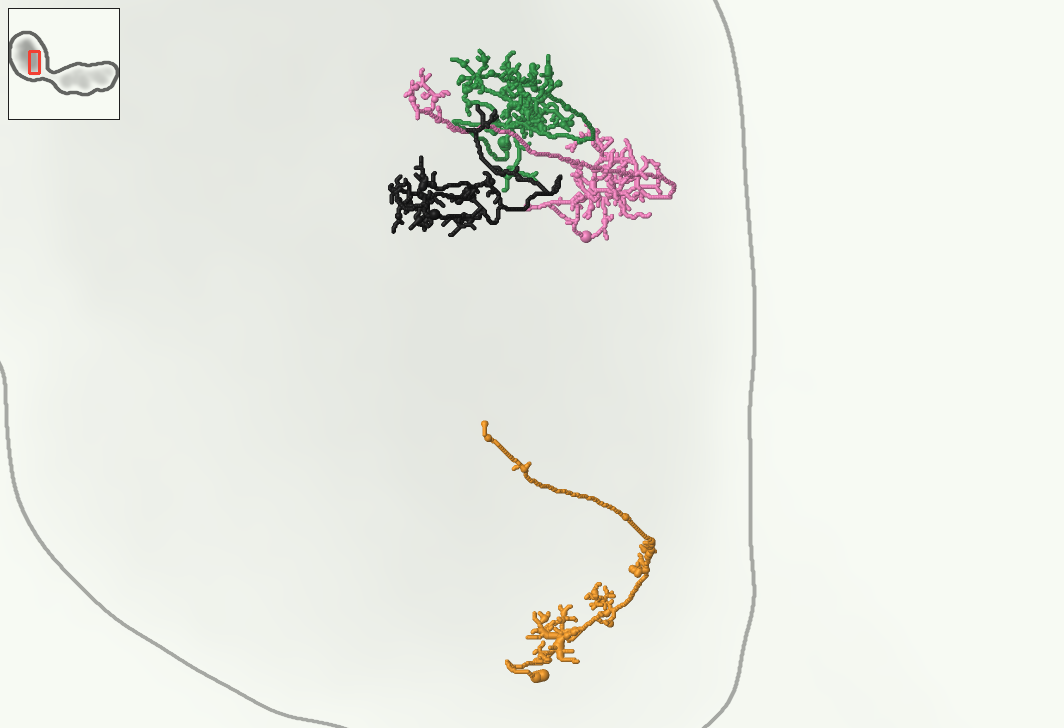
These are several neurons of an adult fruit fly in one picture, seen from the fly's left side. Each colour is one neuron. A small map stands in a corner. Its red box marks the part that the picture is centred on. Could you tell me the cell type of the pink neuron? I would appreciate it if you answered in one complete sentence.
To the cell type TmY10 belongs this neuron.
